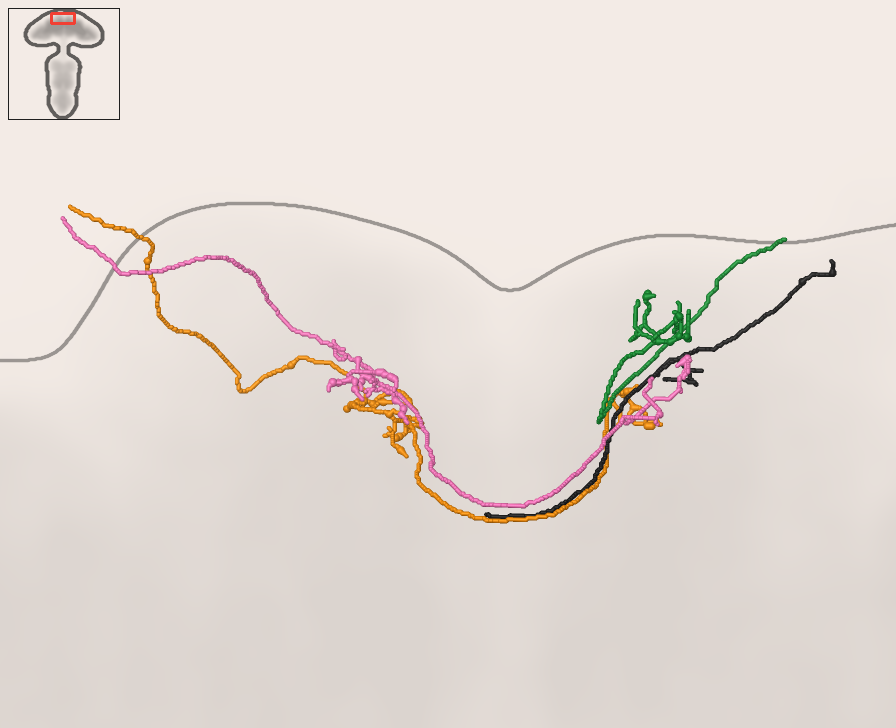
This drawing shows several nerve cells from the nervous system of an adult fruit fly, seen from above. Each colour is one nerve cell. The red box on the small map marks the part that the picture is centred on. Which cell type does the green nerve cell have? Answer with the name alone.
ORN_VM5d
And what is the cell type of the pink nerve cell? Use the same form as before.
ORN_VC3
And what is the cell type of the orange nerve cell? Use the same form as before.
ORN_VC5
